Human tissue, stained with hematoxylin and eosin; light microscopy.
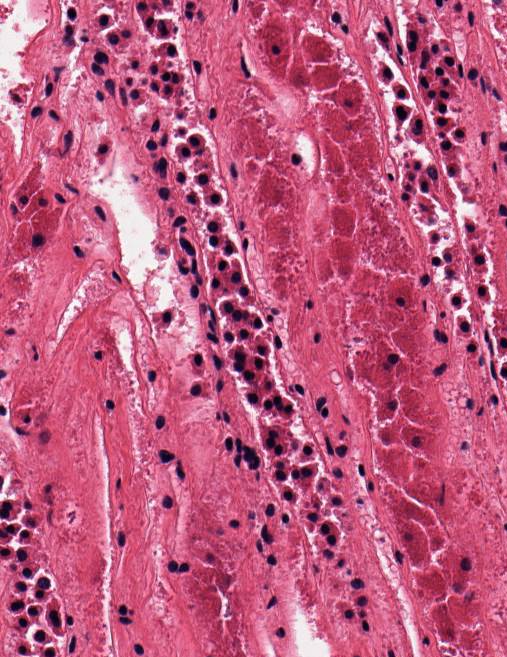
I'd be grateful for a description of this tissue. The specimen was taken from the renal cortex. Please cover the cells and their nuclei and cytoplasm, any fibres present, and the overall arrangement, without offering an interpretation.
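Long parallel bands run roughly vertically, top to bottom. Between them, in the centre and on the left, narrow strips are packed with small round dark nuclei, many with a clear halo. White empty clefts lie mainly upper left. Fat cells are absent.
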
